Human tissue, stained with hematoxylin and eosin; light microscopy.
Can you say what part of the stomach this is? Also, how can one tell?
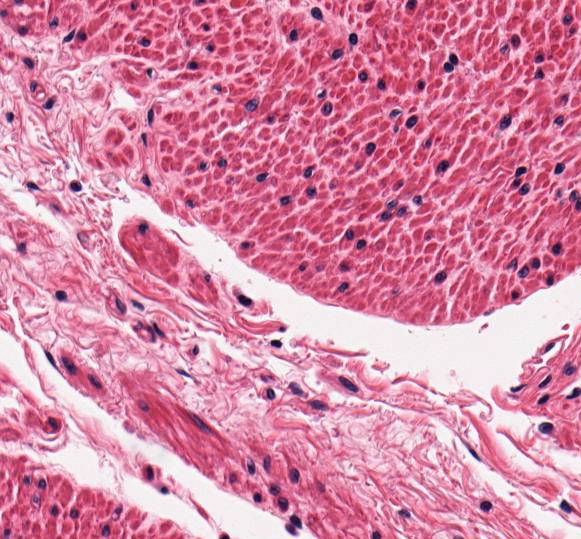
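Smooth muscle fills the upper right half as a large, compact bundle cut in cross-section. Its nuclei, small, round and dark, sit within the cell profiles, not at their edges.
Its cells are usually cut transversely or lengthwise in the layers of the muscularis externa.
A second, smaller cross-sectioned bundle appears at the bottom left corner. The rest of the lower left is loose connective tissue, with wavy, pale pink collagen fibres running diagonally downward to the right.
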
